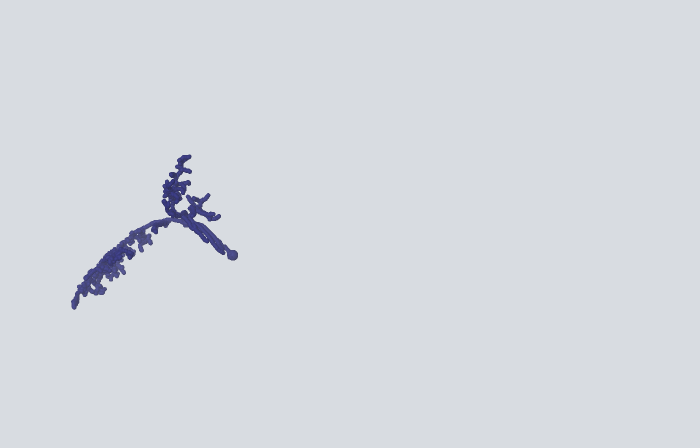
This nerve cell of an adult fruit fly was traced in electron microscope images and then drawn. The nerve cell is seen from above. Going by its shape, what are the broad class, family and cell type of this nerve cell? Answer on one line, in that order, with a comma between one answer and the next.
visual projection neuron, MeVP, MeVP17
